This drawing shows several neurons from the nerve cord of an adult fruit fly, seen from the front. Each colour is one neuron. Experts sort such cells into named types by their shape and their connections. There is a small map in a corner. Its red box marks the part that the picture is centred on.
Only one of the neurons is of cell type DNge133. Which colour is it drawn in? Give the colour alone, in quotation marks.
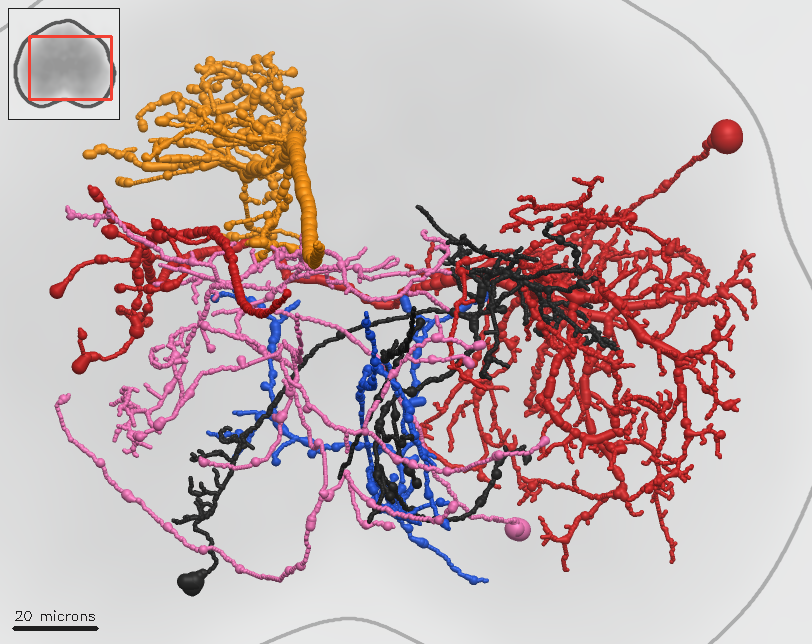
"blue"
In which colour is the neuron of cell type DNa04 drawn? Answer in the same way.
"orange"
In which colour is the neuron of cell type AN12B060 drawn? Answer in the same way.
"pink"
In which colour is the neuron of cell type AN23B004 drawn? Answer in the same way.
"red"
